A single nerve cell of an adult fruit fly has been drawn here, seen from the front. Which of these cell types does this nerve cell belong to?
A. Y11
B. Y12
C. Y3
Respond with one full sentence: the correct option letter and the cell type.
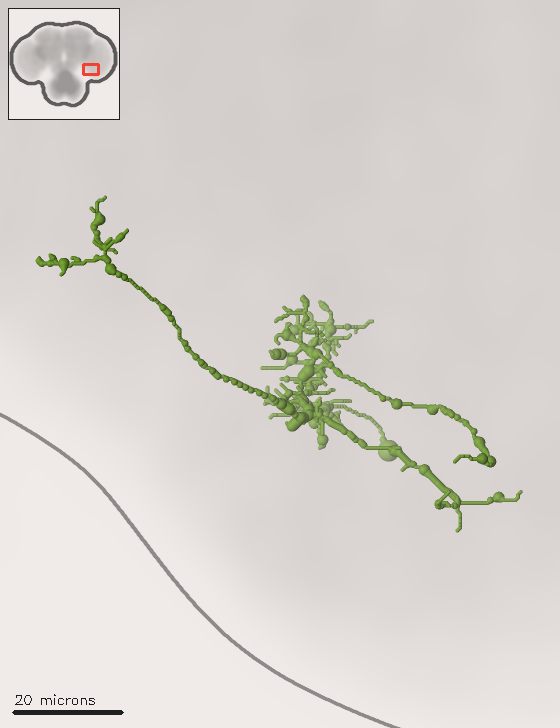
In option B is Y12, which is the cell type of the nerve cell.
